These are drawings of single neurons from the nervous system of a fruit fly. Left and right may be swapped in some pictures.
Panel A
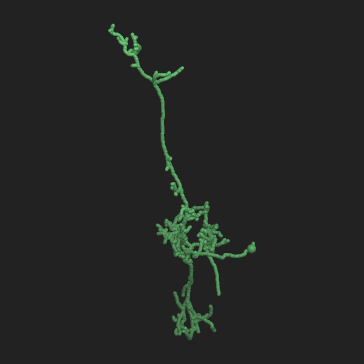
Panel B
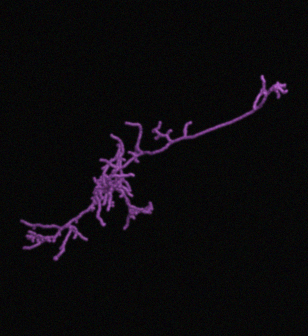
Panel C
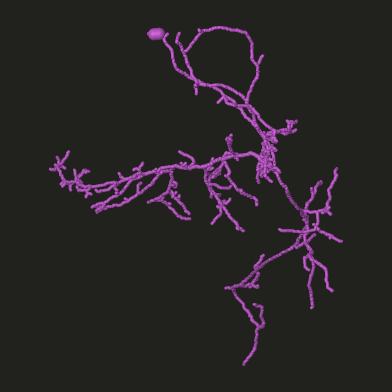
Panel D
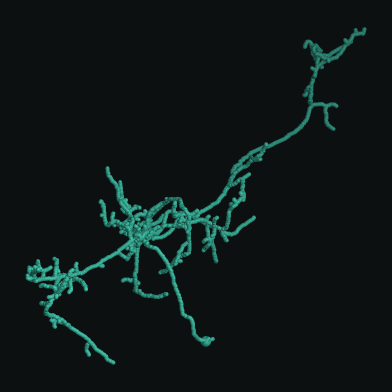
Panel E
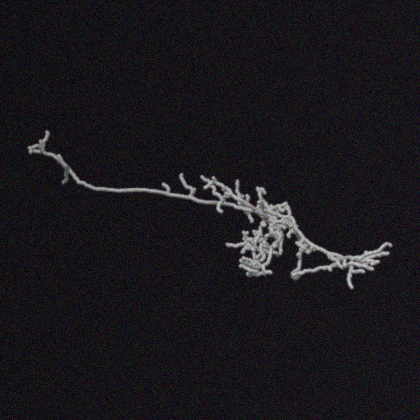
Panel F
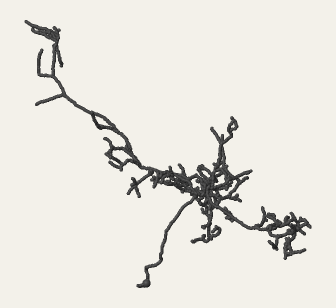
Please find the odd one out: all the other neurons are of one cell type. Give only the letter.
C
